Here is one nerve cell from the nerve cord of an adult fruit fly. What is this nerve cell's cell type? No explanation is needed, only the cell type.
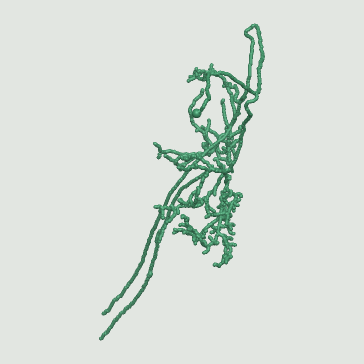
AN09B026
